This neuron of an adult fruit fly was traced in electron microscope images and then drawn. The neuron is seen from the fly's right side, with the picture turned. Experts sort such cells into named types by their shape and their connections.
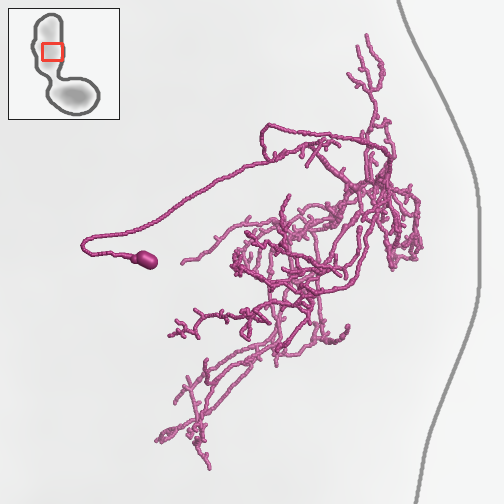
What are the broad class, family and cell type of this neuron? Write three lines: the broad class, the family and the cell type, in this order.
nerve-cord intrinsic neuron
hemilineage 08A
vMS11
